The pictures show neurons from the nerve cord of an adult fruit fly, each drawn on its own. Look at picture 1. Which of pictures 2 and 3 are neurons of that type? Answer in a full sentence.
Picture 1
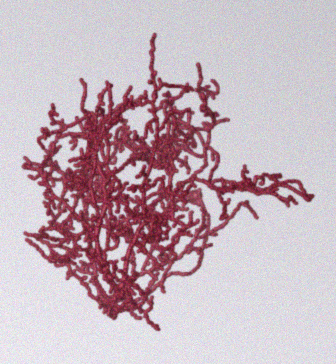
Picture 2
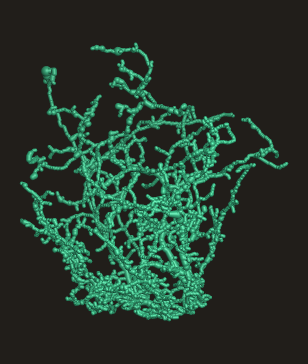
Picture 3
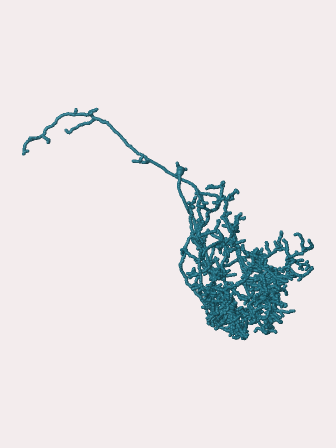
Picture 2 and picture 3 are of the same cell type.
